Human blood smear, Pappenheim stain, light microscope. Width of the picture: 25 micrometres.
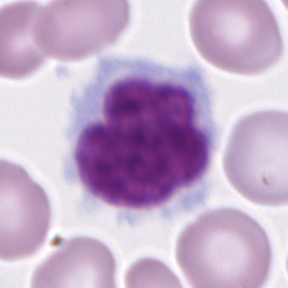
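Hairy cell in a stained smear of human peripheral blood, at the centre of the field. Fine, thread-like projections extend from the cytoplasm around the cell. The nucleus, about 11 micrometres across, has a bumpy outline of several shallow lobes separated by notches, and its chromatin is dark purple with a mottled, patchy texture. The cytoplasm forms a rim wider above the nucleus than on its right side.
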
